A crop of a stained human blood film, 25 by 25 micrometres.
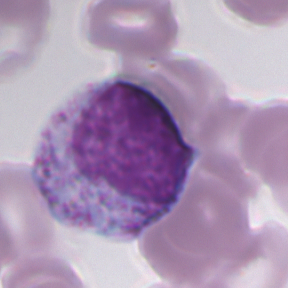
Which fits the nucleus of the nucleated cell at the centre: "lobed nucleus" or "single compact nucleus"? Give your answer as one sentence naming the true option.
What its nucleus forms is one compact round, oval or kidney-shaped mass.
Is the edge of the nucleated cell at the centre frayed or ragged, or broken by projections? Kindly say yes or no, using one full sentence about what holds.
No, the cell is bounded by a smooth, even outline.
